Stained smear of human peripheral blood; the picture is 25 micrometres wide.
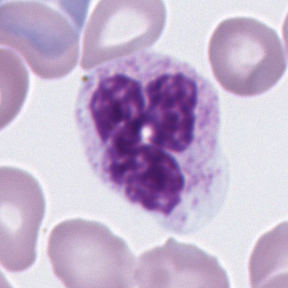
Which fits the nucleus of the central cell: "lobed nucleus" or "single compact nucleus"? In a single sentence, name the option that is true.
It is a lobed nucleus that this cell contains.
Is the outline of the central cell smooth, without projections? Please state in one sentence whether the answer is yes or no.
Yes, there is a smooth outline around the cell, free of projections.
